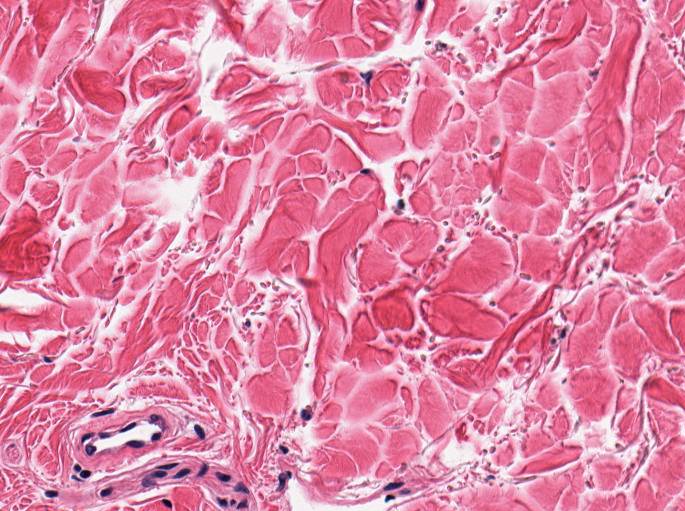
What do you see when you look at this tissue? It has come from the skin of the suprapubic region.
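See how fibres are cut in several planes, polygonal cross-cut profiles mixing with elongated oblique strands. Their nuclei are sparse, small and dark, at edges or between fibres. Stroma between fibres is scant: thin pale wisps. Lower left shows a small vessel: open lumen, elongated endothelial nuclei.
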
